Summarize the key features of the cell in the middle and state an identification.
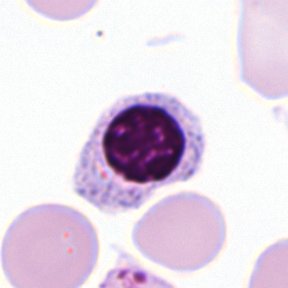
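Off-centre, towards the upper right of the cell, sits a nucleus in which no nucleoli are visible. The widest band of cytoplasm lies below and to the left of it. The cell outline is irregular and somewhat angular, not smoothly round. Cell type: normoblast.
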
